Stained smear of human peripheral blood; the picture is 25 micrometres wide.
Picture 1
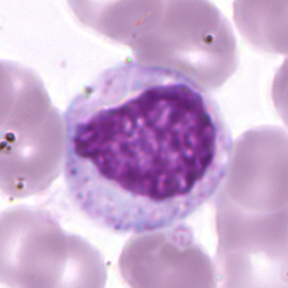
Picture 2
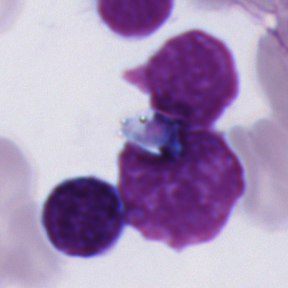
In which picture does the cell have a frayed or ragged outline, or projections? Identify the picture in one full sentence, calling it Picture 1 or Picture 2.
There is a cell with a ragged or frayed outline, or projections, blebs or tags, in Picture 2.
